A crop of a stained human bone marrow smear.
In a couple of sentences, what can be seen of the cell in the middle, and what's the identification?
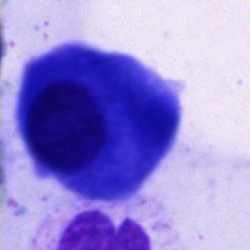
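An irregular outline bounds the cell in the middle, with a small pale bulge at its upper right. Its nucleus lies off-centre toward the left and stains darker than the surrounding cytoplasm. The cytoplasm shows no granules. The cell is a plasma cell.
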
